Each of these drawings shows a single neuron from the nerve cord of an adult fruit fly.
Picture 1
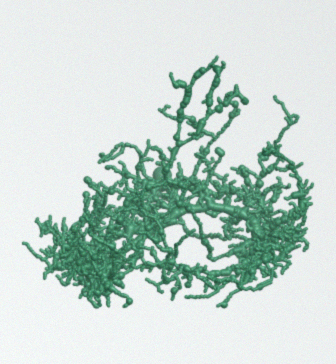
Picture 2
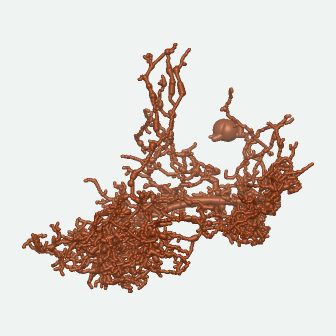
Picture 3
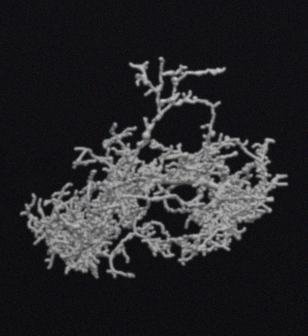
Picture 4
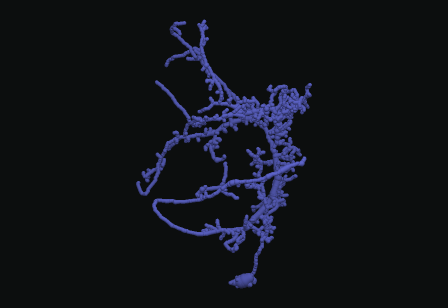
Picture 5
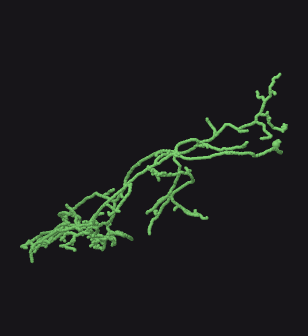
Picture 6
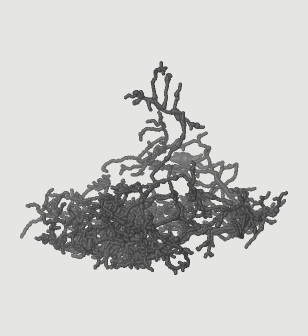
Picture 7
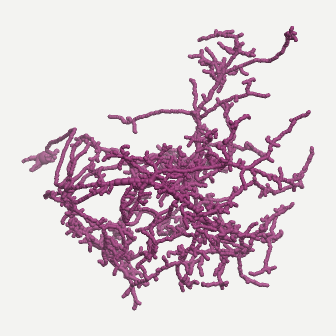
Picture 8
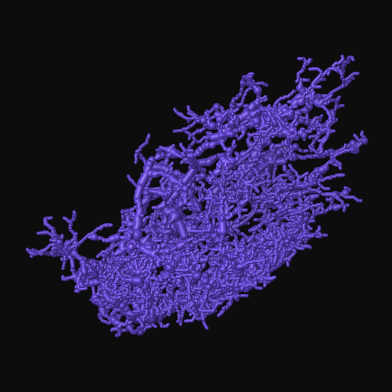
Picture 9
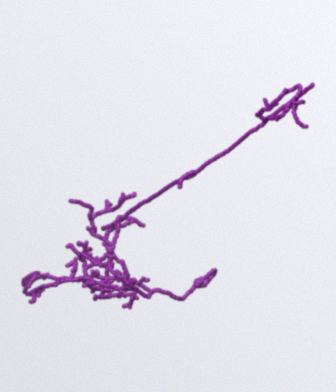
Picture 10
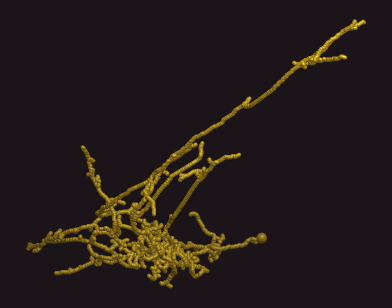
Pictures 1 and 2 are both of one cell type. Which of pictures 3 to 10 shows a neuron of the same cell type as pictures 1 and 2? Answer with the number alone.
3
